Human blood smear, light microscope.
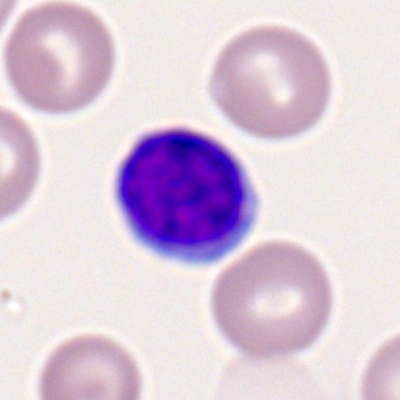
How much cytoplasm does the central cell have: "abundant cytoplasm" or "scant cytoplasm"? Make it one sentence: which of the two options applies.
There is only scant cytoplasm around the nucleus of this cell.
